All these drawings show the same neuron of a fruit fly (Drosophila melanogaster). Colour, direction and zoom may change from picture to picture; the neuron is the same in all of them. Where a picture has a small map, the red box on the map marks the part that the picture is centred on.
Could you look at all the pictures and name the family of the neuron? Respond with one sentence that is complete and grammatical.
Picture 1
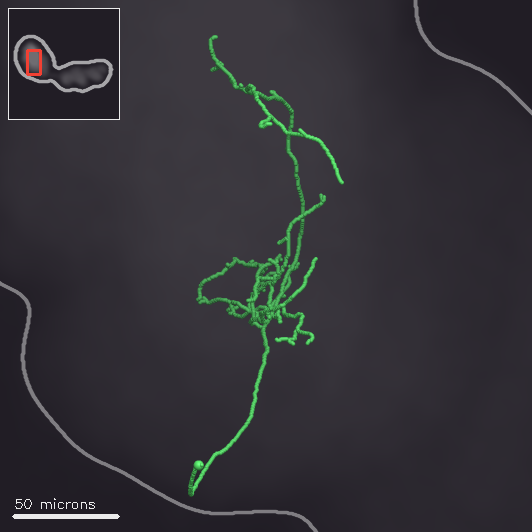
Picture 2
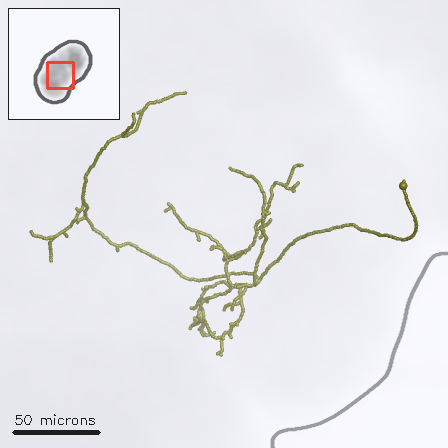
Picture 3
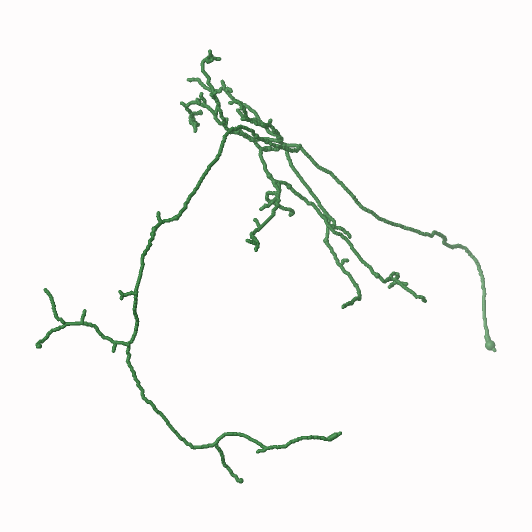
Regarding family, this neuron is hemilineage MX7.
